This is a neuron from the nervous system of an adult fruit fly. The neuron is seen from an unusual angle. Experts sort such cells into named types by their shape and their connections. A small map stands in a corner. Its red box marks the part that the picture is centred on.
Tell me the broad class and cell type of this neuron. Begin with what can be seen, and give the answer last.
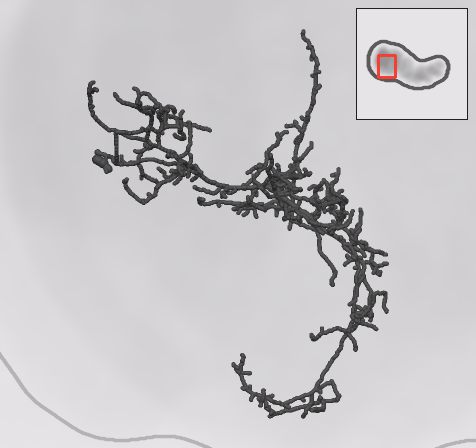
The picture shows dozens of branch ends. In this view it is taller than it is wide. It is a central-brain intrinsic neuron. It is of cell type LAL111.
